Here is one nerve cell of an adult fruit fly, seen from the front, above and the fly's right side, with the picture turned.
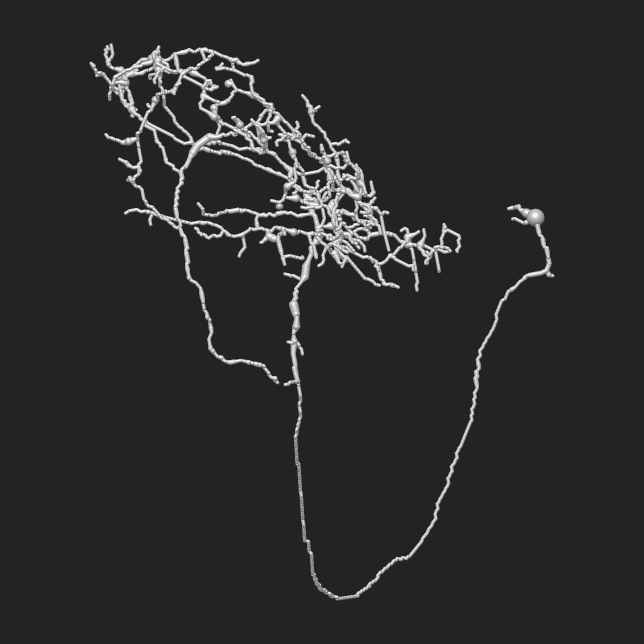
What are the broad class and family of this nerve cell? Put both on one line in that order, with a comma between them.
central-brain intrinsic neuron, hemilineage LB5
